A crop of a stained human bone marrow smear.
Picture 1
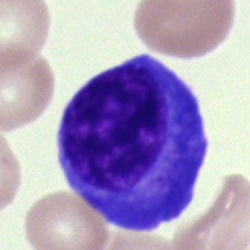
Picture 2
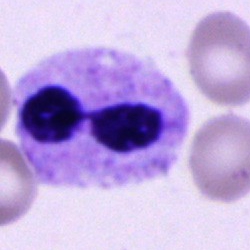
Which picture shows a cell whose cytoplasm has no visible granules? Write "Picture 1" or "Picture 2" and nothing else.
Picture 1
